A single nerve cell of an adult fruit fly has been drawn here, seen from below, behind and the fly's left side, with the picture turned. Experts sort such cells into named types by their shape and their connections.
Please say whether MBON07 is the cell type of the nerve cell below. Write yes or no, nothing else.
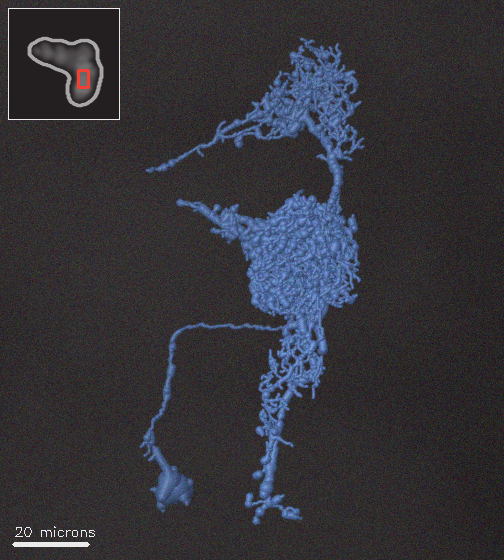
no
